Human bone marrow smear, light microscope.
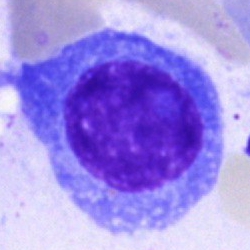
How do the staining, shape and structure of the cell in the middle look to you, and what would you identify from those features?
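Let me start with the outline: roughly round, though the upper left comes to a pointed corner. The cytoplasm stains blue, and I can't make out any distinct granules in it. What it does have is many small pale spots, which give it a mottled look. The cell in the middle is a plasma cell.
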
